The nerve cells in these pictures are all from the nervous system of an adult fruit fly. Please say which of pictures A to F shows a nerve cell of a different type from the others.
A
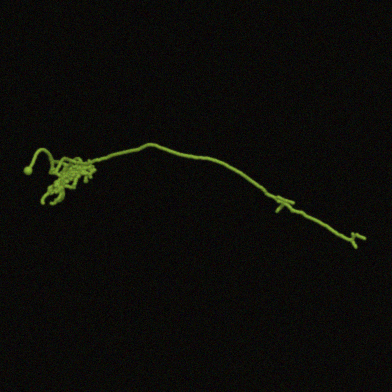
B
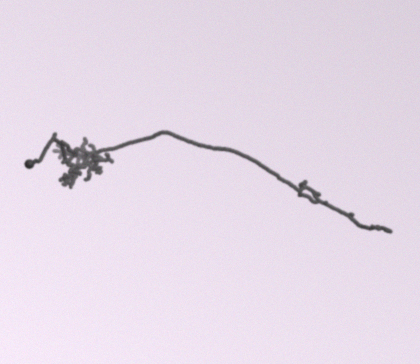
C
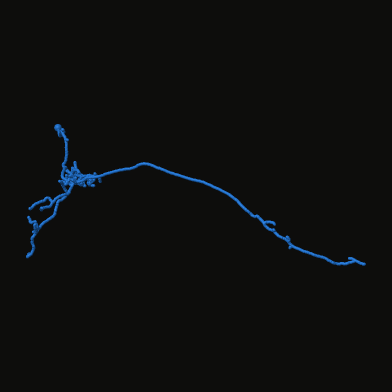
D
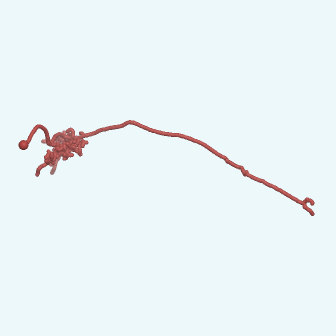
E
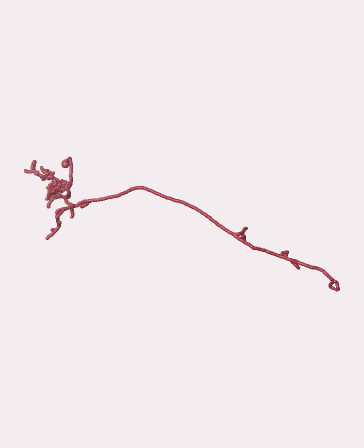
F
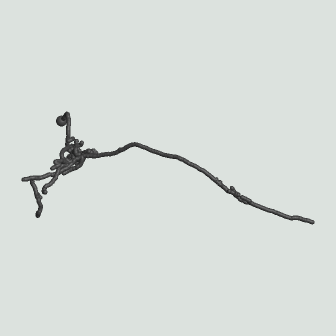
E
